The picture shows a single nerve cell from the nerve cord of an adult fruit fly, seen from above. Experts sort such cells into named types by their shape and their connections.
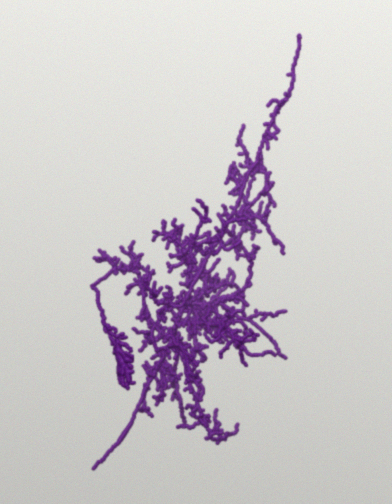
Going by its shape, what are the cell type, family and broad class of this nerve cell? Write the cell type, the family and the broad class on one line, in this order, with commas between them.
MNhl01, MNhl, motor neuron of the nerve cord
